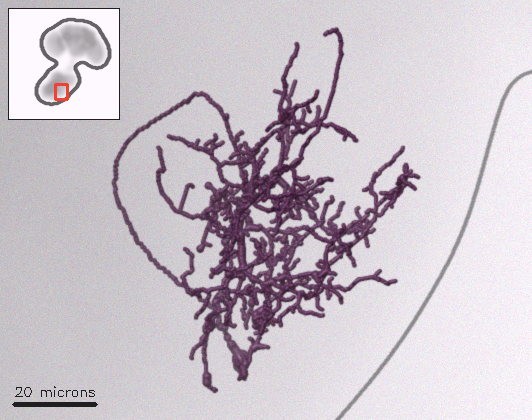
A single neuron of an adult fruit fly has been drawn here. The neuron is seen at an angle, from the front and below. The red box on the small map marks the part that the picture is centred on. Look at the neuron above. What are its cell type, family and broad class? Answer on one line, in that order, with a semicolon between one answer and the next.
IN21A038; hemilineage 21A; nerve-cord intrinsic neuron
